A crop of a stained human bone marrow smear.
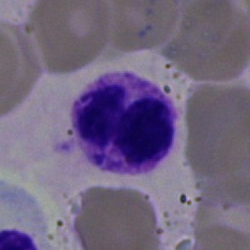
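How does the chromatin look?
Dense, and dark purple.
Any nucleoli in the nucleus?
None that I can see.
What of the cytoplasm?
Pinkish-lilac, without clear vacuoles.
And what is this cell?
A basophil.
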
